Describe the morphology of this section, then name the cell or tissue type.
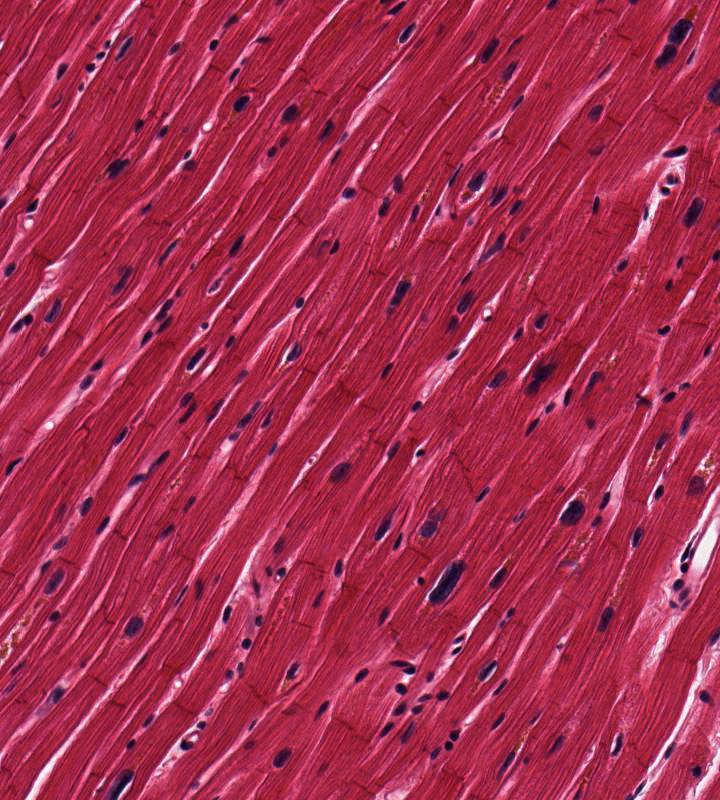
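Here, muscle fibres fill the whole field, running parallel and diagonally, lower left to upper right. Notice they branch and join neighbours. Each has oval nuclei lying singly in the centre, and deep pink-red cytoplasm with fine lengthwise fibrils. This is the left ventricle of the heart.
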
